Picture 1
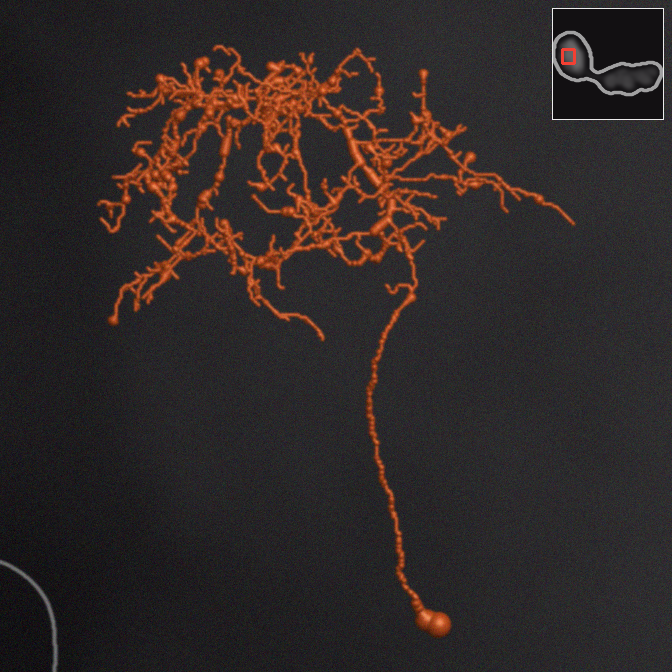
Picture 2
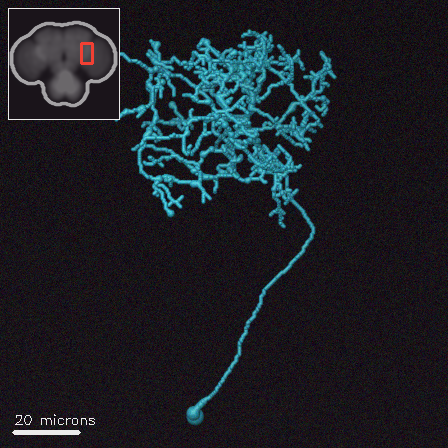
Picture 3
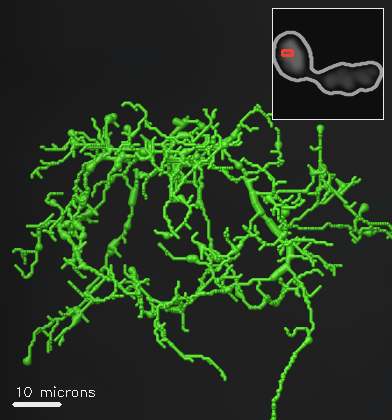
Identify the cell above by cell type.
AVLP329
